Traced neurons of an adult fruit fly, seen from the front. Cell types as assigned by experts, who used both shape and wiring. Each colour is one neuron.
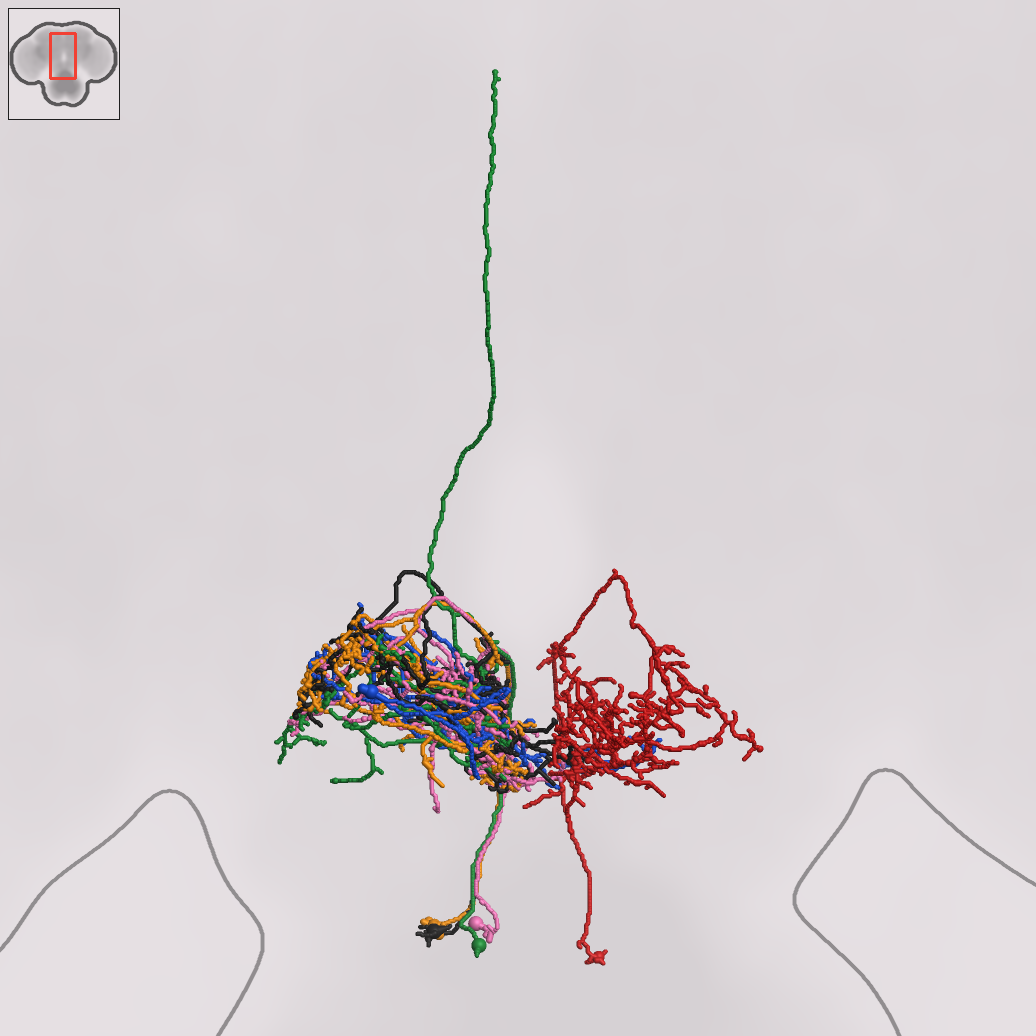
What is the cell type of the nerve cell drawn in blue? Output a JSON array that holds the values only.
["GNG354"]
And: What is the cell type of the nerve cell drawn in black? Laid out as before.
["GNG453"]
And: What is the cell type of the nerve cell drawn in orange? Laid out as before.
["GNG409"]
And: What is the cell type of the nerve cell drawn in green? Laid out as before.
["GNG446"]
